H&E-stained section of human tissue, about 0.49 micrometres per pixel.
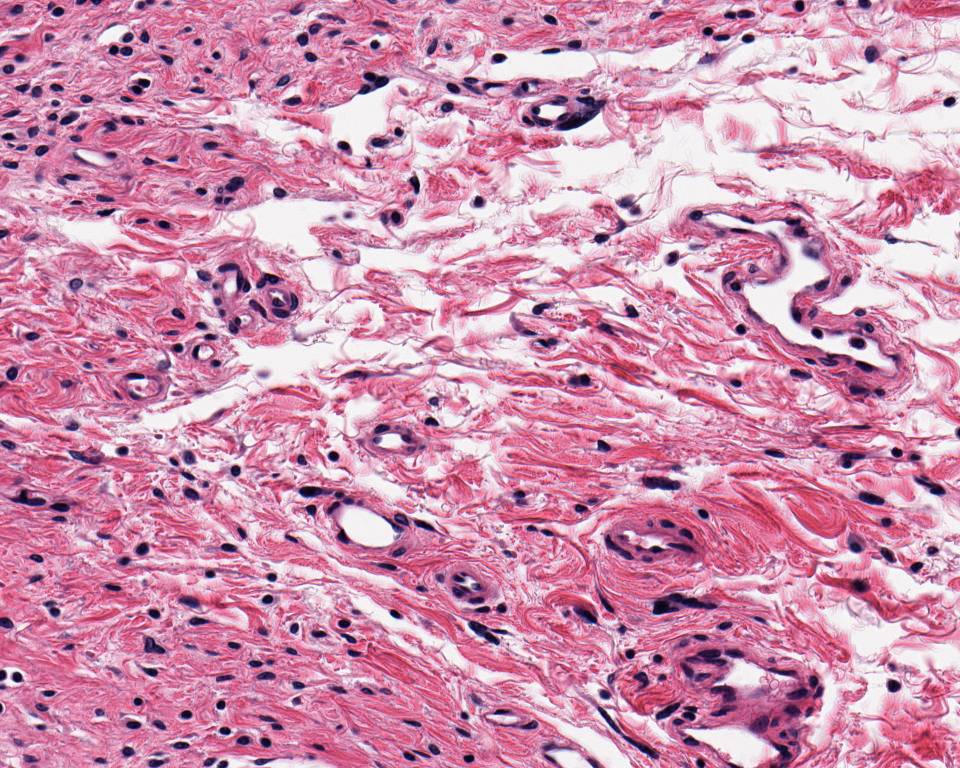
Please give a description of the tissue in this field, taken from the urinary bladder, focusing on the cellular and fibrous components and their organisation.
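Connective tissue makes up the whole field, and it contains no epithelium. Its collagen bundles are pink and wavy rather than straight. Across the upper right runs an elongated, winding, thin-walled vessel lined by flattened nuclei. Fat cells are absent.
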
